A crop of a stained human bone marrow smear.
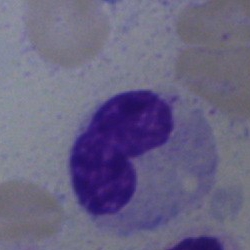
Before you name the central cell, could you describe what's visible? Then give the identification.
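Start with the outline: it is round and smooth. The nucleus lies toward the left side of the cell, and its chromatin stains dark purple in a patchy, clumped pattern. Around it, the cytoplasm is pale grey-blue. This is a band neutrophil.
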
